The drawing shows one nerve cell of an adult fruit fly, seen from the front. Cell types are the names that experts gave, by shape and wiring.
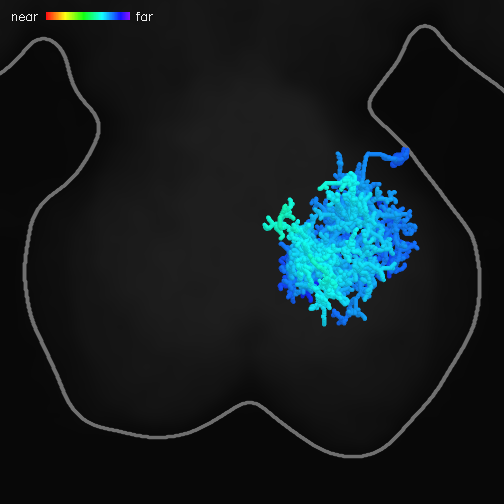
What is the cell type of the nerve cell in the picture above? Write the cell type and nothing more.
IN19A004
